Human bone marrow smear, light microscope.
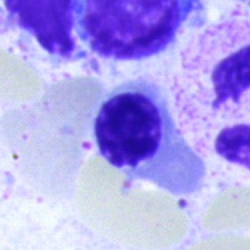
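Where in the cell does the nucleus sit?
Off-centre, toward the upper left.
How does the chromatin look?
Dense and dark purple, with a few paler patches.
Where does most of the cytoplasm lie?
To the right of and below the nucleus; it is pale greyish-blue.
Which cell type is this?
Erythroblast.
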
